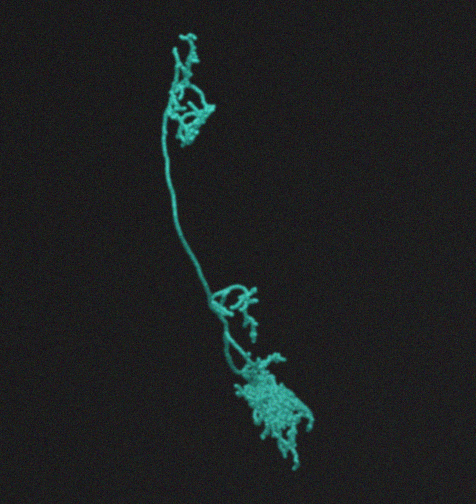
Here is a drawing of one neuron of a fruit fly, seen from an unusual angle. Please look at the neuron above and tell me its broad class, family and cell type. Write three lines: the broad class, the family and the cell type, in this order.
ascending neuron
hemilineage 12A
AN12A003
